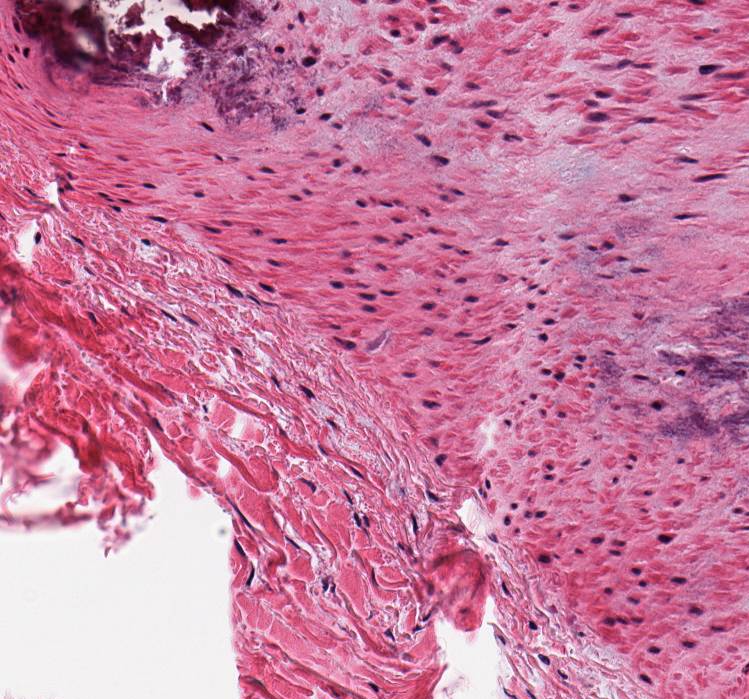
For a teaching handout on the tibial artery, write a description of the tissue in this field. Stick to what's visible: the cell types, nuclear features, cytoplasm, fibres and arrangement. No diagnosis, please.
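You've got a cellular layer upper right and dense collagen lower left, split diagonally. Spindle cells run parallel along that boundary, in a band curving from upper left toward lower middle. Nuclei in the cellular layer are small, dark, elongated to oval, fairly evenly scattered.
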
